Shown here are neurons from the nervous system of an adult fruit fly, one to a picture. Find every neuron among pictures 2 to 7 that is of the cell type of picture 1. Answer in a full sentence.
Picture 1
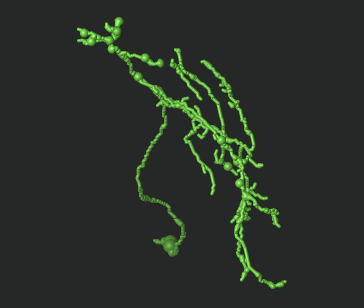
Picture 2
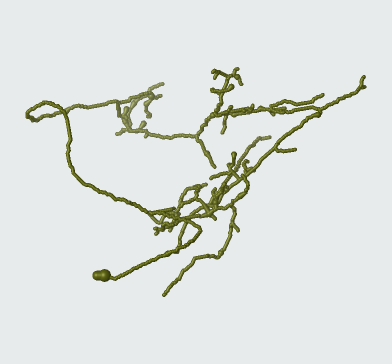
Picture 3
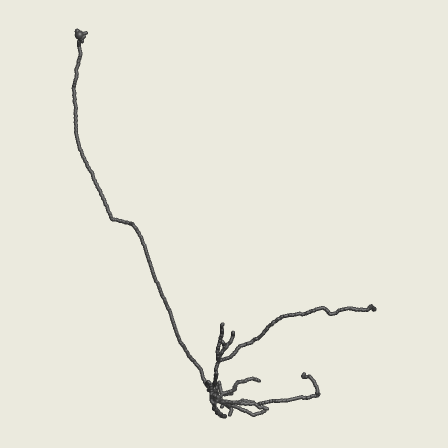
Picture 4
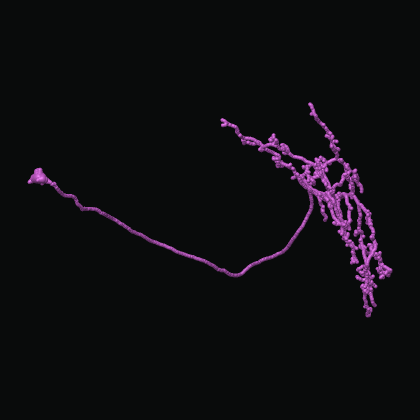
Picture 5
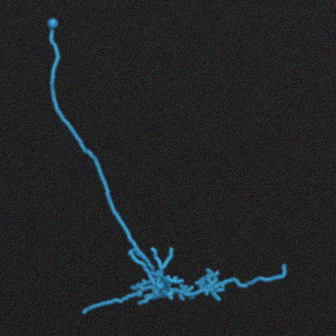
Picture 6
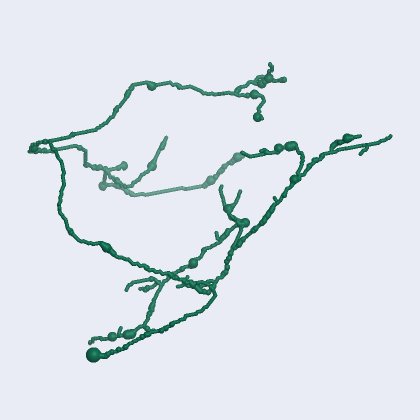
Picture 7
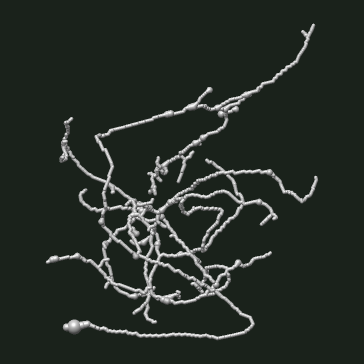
Picture 4 is of the same cell type.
